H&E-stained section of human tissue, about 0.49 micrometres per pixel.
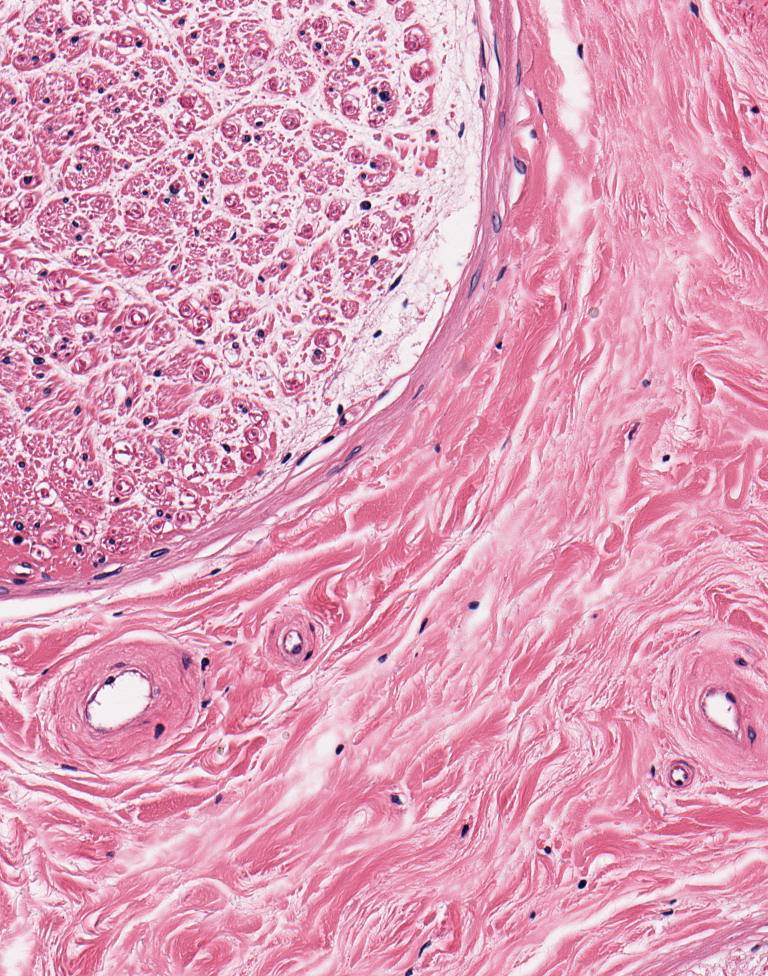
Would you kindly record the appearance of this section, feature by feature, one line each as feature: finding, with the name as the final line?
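Fascicle: one large rounded bundle, cut across, at upper left
Contents: many small round nerve fibre profiles, seen in cross-section
Nuclei: small and dark, sparsely scattered among the fibres
Surroundings: dense pink collagen bundles with few nuclei
Name: tibial nerve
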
